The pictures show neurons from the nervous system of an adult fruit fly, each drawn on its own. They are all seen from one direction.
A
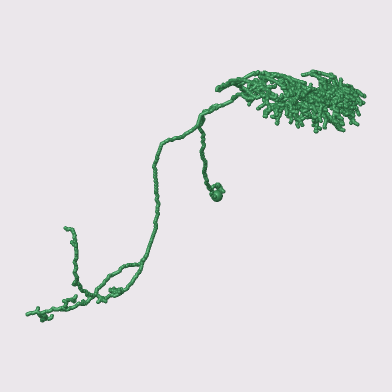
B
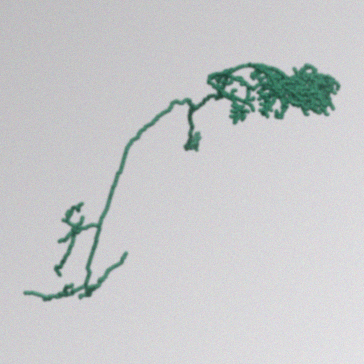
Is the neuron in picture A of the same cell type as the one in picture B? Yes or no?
yes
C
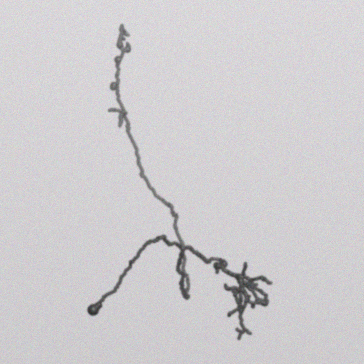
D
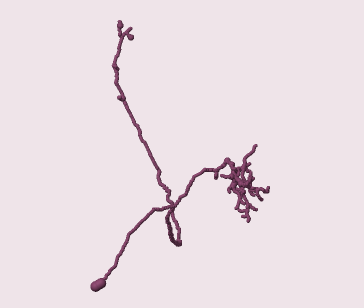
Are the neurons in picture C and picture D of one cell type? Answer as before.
yes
